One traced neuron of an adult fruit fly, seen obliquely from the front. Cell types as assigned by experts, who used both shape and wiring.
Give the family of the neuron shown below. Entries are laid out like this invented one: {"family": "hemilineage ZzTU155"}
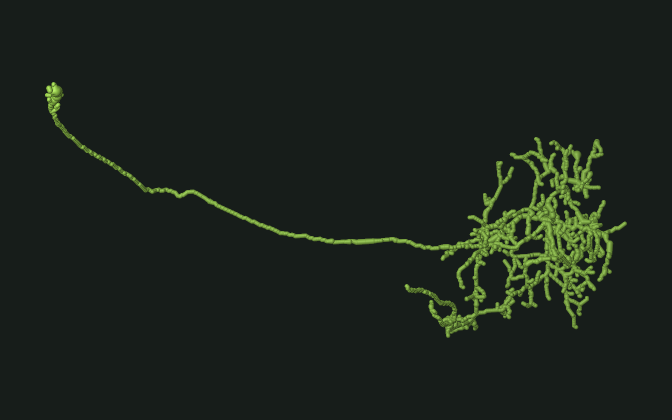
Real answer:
{"family": "hemilineage WEDd2"}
